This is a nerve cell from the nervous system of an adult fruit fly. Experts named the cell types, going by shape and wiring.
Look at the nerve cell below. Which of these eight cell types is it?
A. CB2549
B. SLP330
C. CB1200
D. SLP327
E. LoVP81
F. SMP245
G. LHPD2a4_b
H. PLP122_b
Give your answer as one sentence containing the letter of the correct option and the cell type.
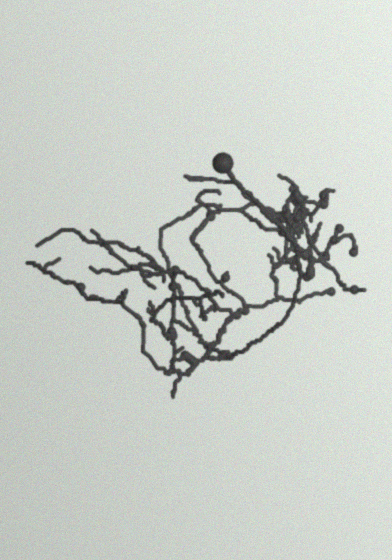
Option C holds the cell type of the neuron, CB1200.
